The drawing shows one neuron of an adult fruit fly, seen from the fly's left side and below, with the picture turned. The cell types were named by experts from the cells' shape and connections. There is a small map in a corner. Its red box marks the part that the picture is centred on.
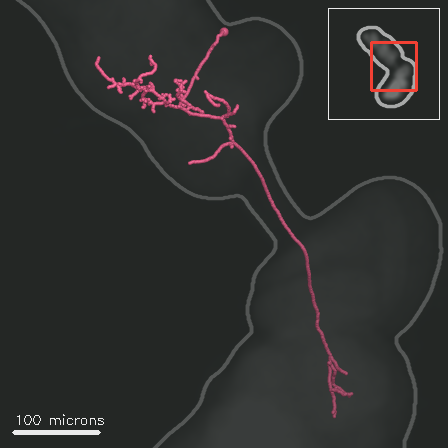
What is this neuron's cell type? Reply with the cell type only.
AN12B089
